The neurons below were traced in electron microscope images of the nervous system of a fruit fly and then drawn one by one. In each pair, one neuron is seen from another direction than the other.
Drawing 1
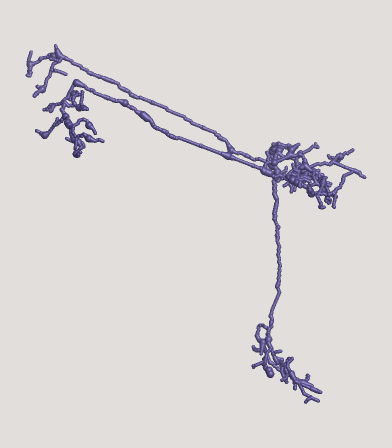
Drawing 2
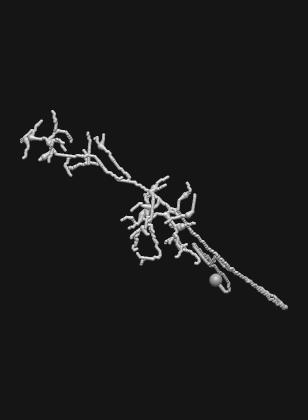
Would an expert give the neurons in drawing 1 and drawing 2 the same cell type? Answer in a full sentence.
They are of different cell types.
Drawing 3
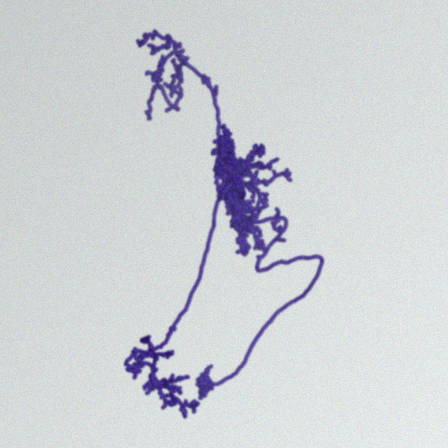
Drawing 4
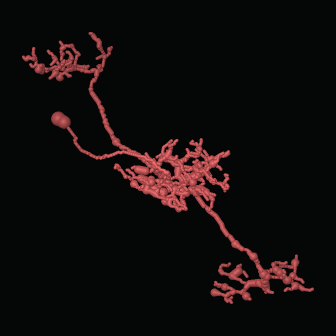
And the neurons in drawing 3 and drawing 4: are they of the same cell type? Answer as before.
They are of the same cell type.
